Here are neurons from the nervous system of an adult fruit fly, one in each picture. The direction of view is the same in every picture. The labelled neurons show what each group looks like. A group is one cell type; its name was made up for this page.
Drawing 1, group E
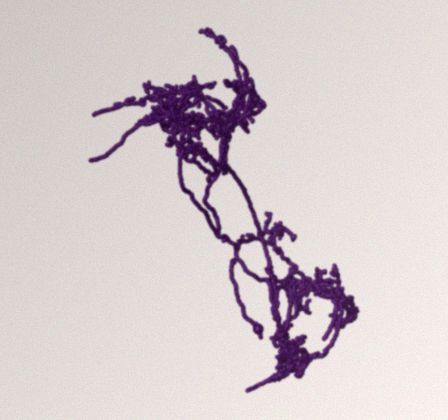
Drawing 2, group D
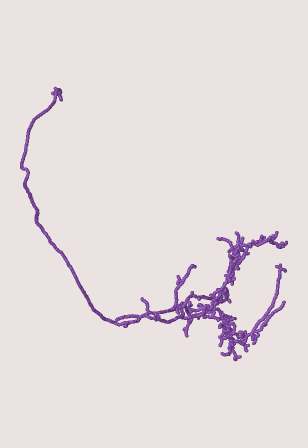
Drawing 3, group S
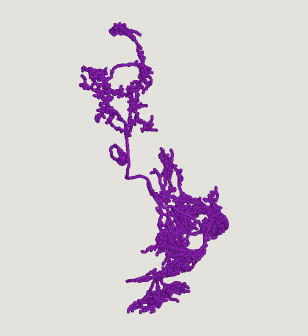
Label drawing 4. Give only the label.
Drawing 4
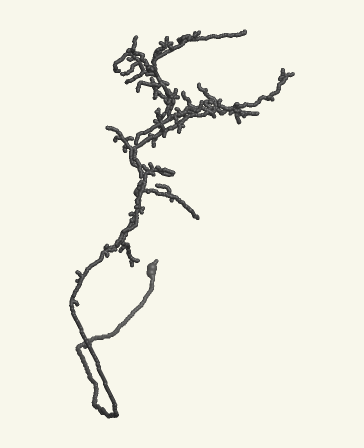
group D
